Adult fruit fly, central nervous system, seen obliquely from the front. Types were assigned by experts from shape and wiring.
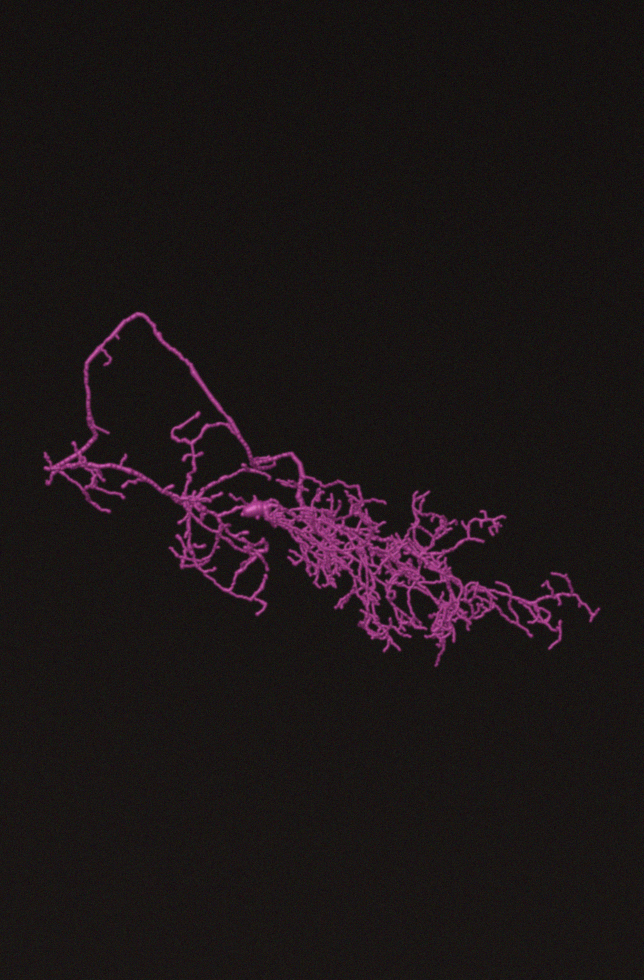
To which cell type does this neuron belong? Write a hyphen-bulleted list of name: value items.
- cell type: LAL084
